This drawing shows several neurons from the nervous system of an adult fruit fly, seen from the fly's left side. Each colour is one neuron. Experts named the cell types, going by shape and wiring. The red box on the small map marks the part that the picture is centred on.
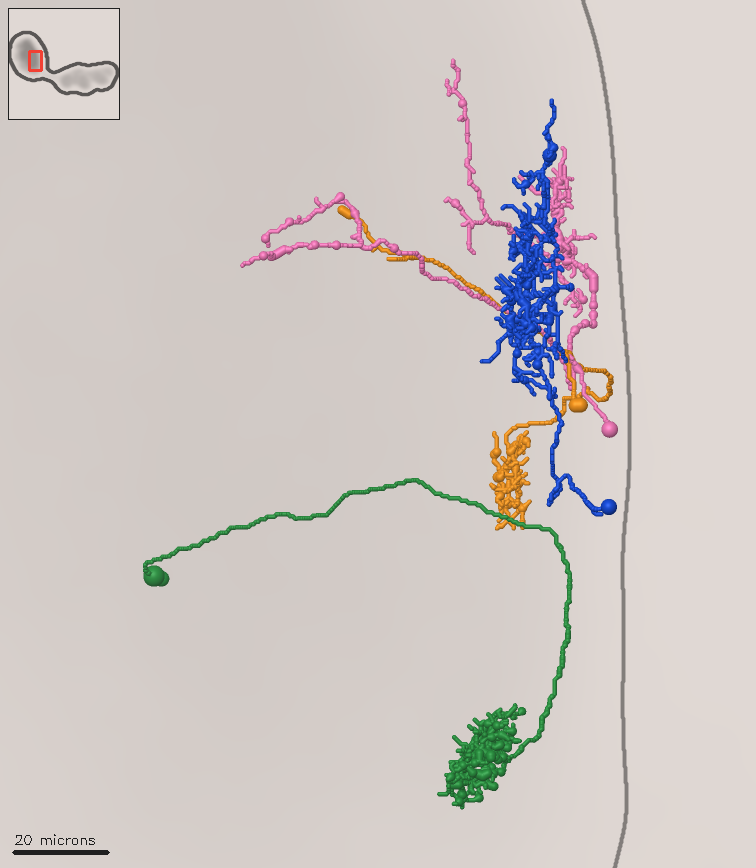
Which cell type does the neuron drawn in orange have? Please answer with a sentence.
The cell type is LPC2.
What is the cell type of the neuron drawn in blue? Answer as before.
The cell type is LPi3a.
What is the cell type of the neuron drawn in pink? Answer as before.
The cell type is LLPC2.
